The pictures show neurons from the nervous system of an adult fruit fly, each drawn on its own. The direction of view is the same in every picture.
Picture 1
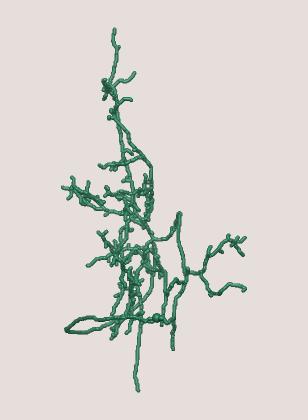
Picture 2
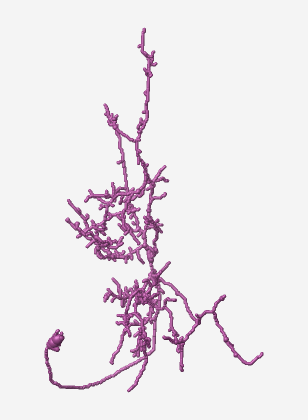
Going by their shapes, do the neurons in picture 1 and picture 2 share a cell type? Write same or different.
same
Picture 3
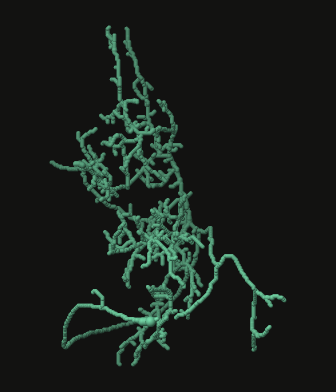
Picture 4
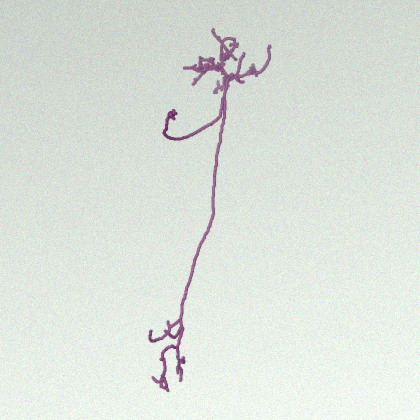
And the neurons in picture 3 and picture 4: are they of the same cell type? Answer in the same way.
different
